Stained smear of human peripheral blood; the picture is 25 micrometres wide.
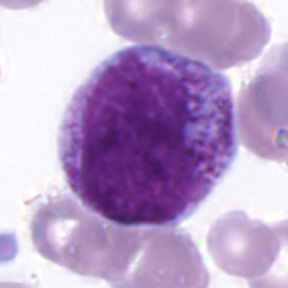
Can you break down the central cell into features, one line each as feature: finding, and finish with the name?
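Outline: roughly round and smooth
Nucleus position: off-centre, toward the left
Granules: many, fine, purple-red, filling the cytoplasm
Cytoplasmic vacuoles: none seen
Identity: promyelocyte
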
